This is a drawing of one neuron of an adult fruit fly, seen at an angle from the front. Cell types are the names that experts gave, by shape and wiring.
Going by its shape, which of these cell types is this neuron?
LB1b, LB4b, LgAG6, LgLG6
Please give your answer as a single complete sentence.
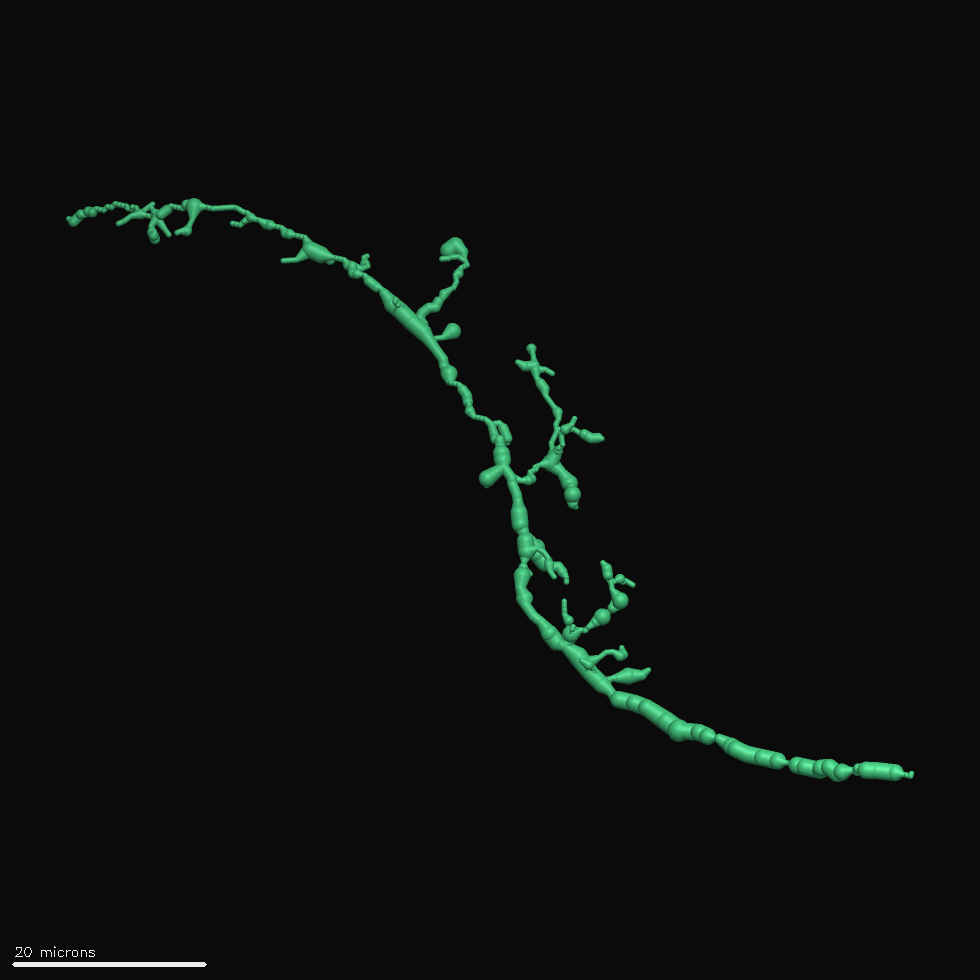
As for cell type, this neuron is LgLG6.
